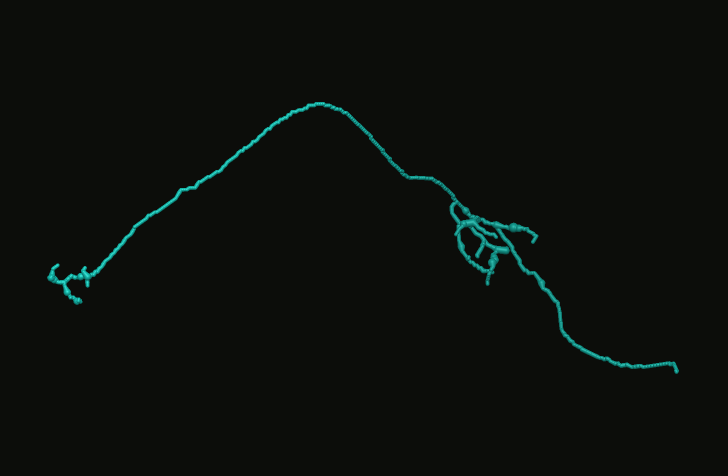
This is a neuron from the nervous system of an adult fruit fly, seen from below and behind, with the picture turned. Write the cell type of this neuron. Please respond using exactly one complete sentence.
To this neuron applies the cell type name ORN_DA4m.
